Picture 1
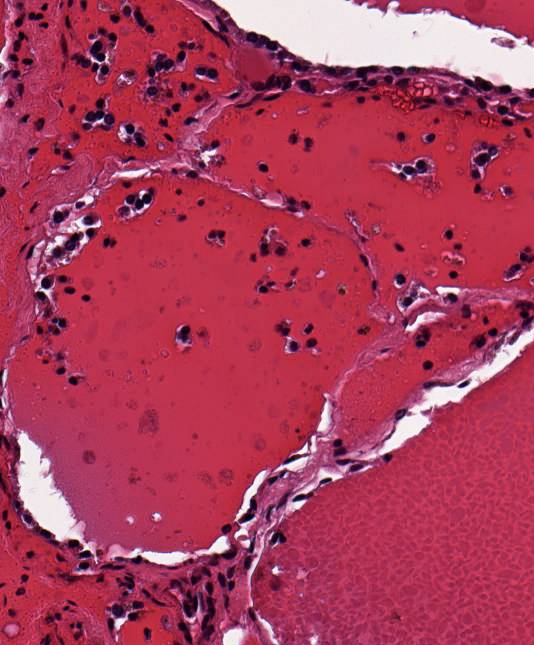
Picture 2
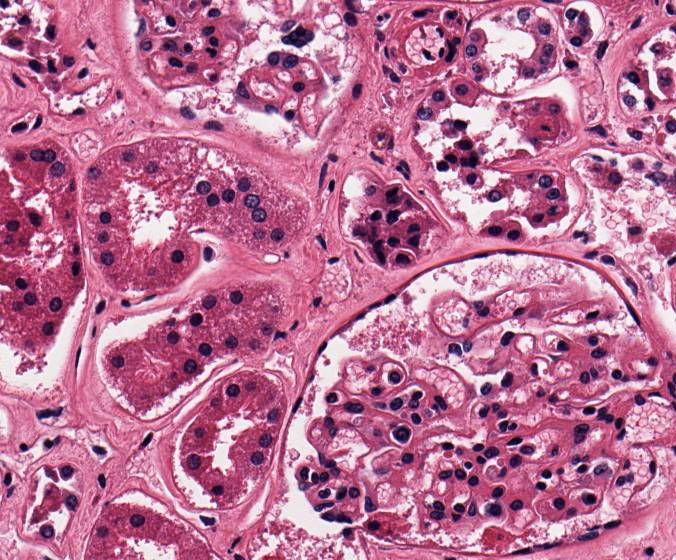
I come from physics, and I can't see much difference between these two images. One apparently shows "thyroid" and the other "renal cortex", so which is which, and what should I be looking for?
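Picture 1 is thyroid and picture 2 is renal cortex. Picture 1 is mostly a large irregular space of smooth, evenly pink, structureless material, with sparse cells floating in it. Thin strands of pink connective tissue divide the spaces, lined by flattened cells with elongated dark nuclei. Picture 2 has one large glomerulus at lower right, with tubules crowded around it. On the left, tubules have cells with deeply eosinophilic granular cytoplasm and round nuclei, and narrow, irregular lumens. The narrow interstitium holds pink fibres with scattered elongated dark nuclei.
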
